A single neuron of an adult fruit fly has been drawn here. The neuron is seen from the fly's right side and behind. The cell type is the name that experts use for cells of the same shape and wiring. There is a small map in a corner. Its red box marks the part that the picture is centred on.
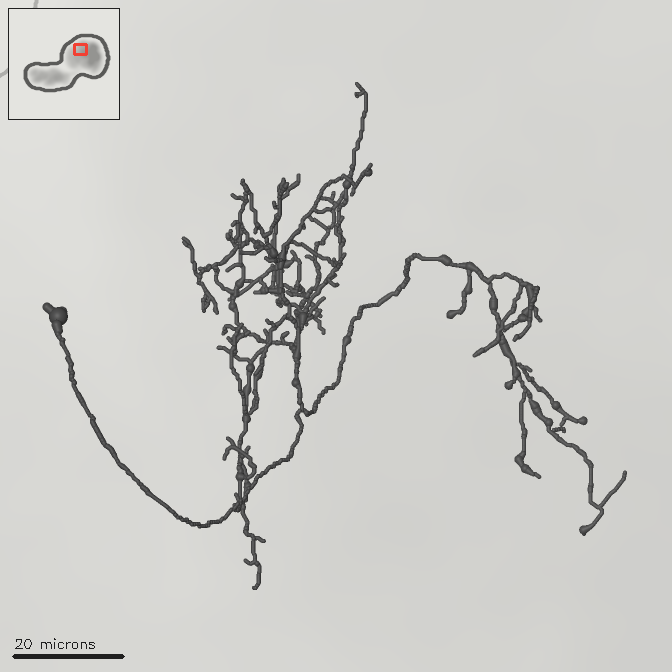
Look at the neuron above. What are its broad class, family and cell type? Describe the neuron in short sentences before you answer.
The cell body is on the left of the picture. By the scale bar it is about 110 microns wide in this view. The picture shows dozens of branch ends. It is a central-brain intrinsic neuron. The family is hemilineage VLPp&l1_anterior. The cell type is LHPV2e1_a.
